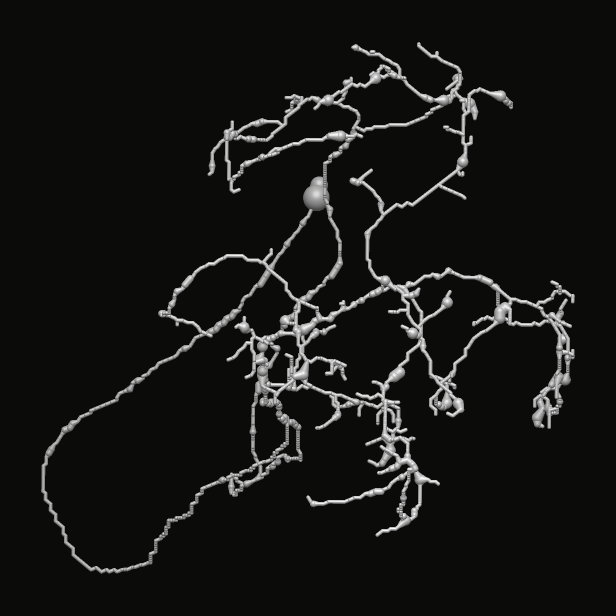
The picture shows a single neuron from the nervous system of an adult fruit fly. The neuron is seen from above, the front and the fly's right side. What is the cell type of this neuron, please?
LHPV2b4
